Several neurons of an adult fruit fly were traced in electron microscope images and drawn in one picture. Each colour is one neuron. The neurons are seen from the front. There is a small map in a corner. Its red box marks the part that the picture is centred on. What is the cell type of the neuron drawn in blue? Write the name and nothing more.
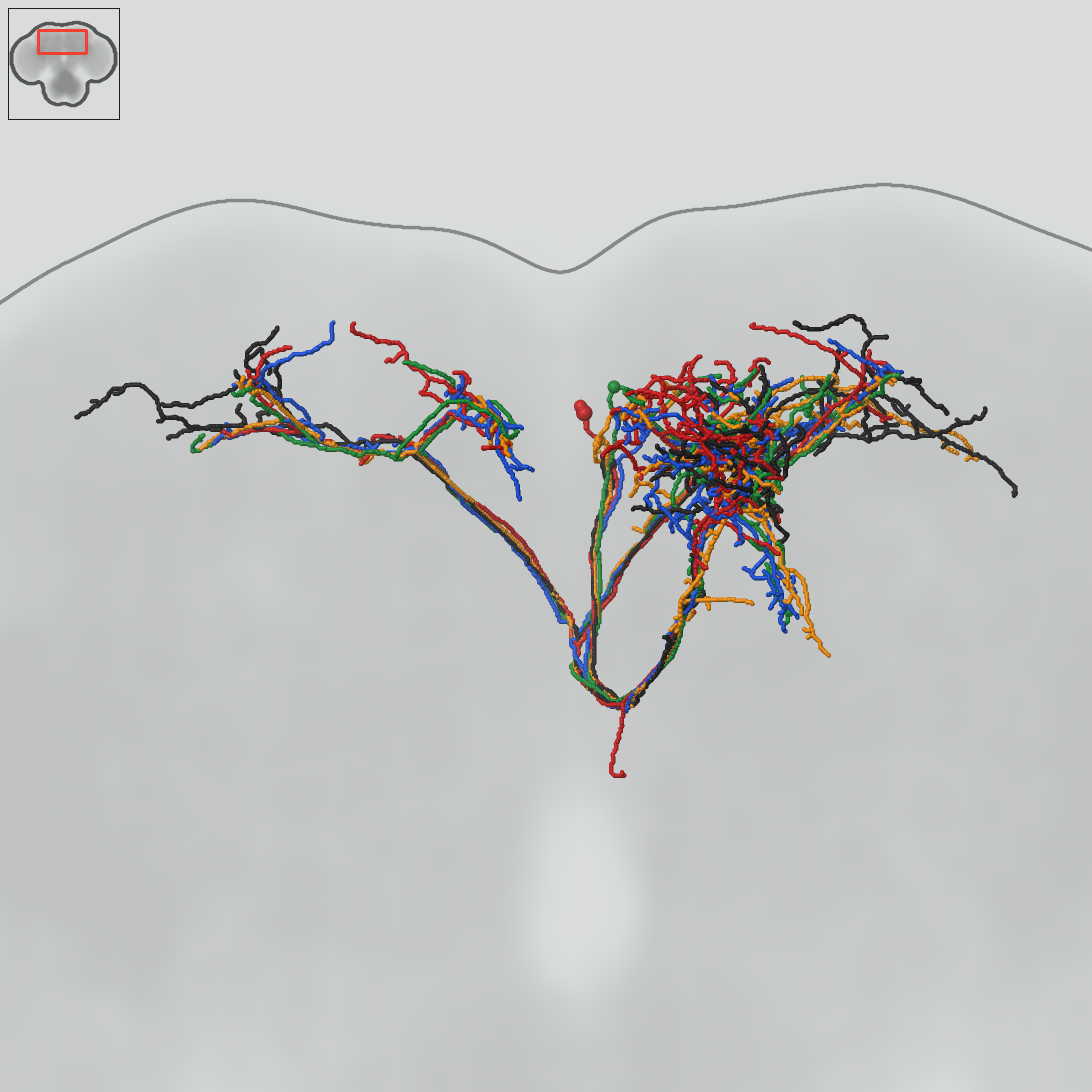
CB2706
